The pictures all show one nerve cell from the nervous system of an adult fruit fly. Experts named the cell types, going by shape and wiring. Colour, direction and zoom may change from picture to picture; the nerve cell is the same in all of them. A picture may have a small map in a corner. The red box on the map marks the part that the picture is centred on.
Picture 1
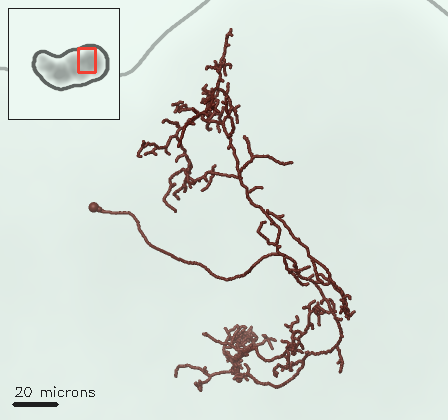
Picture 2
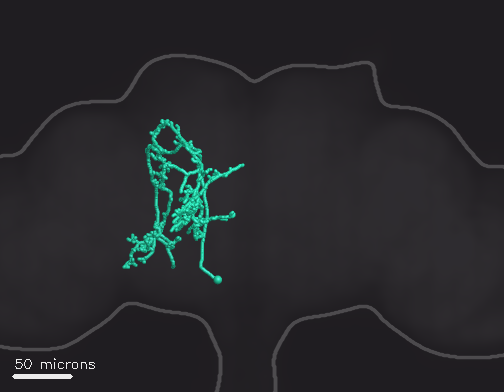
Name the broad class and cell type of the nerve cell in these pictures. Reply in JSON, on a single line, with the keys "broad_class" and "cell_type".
{"broad_class": "central-brain intrinsic neuron", "cell_type": "SMP293"}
